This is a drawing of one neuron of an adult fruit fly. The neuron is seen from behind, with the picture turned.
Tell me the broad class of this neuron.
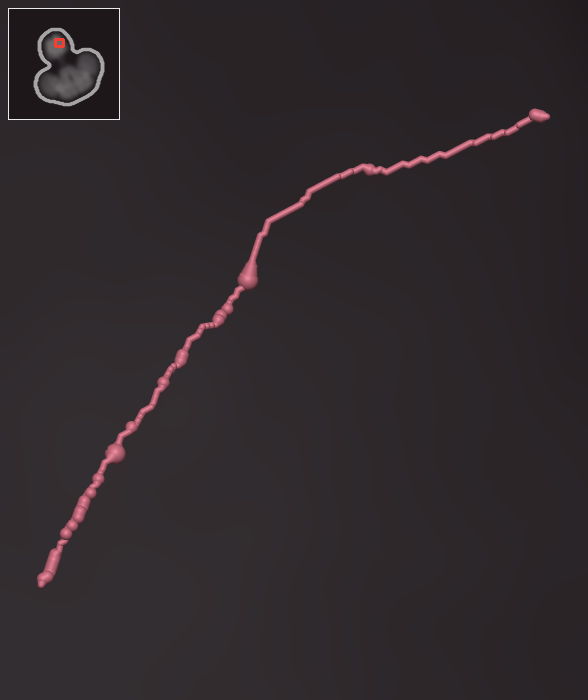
sensory neuron entering the nerve cord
